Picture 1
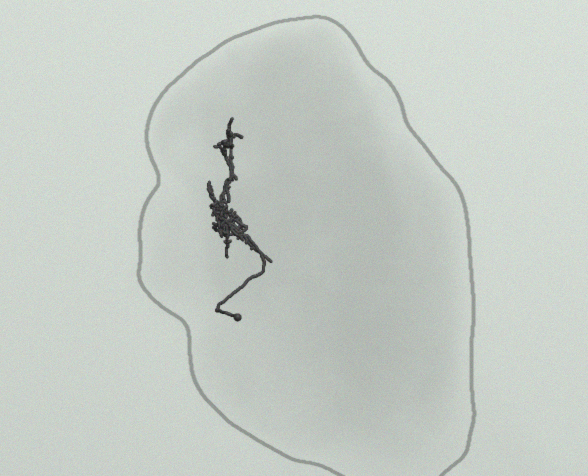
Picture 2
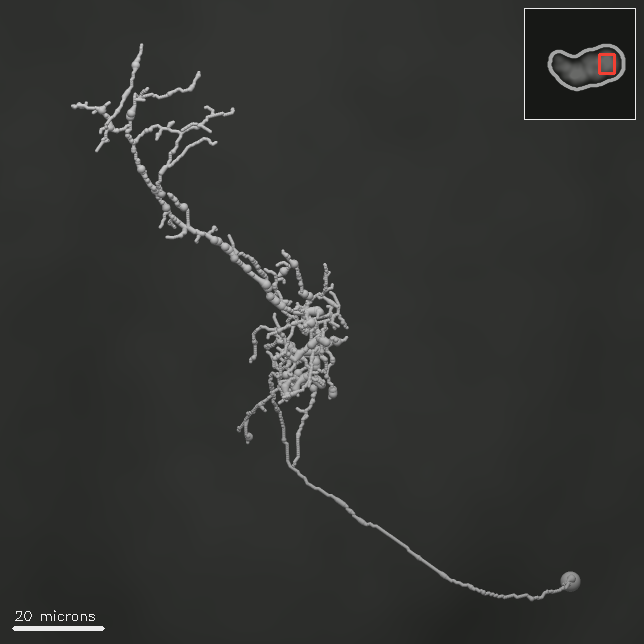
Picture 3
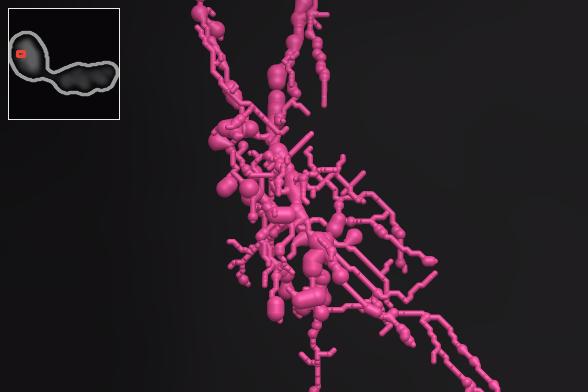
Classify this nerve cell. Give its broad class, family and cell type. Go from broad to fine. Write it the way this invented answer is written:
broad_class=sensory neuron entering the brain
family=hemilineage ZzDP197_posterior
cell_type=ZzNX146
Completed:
broad_class=central-brain intrinsic neuron
family=hemilineage LALa1_anterior
cell_type=CB3065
